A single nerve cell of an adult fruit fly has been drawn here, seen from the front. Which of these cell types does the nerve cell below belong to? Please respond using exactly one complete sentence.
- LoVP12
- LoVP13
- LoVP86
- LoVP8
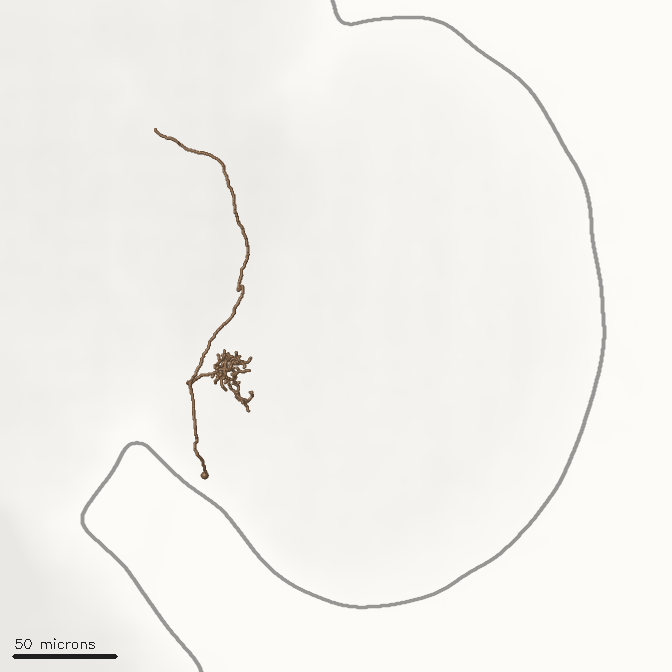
The cell type designation of this nerve cell is LoVP13.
